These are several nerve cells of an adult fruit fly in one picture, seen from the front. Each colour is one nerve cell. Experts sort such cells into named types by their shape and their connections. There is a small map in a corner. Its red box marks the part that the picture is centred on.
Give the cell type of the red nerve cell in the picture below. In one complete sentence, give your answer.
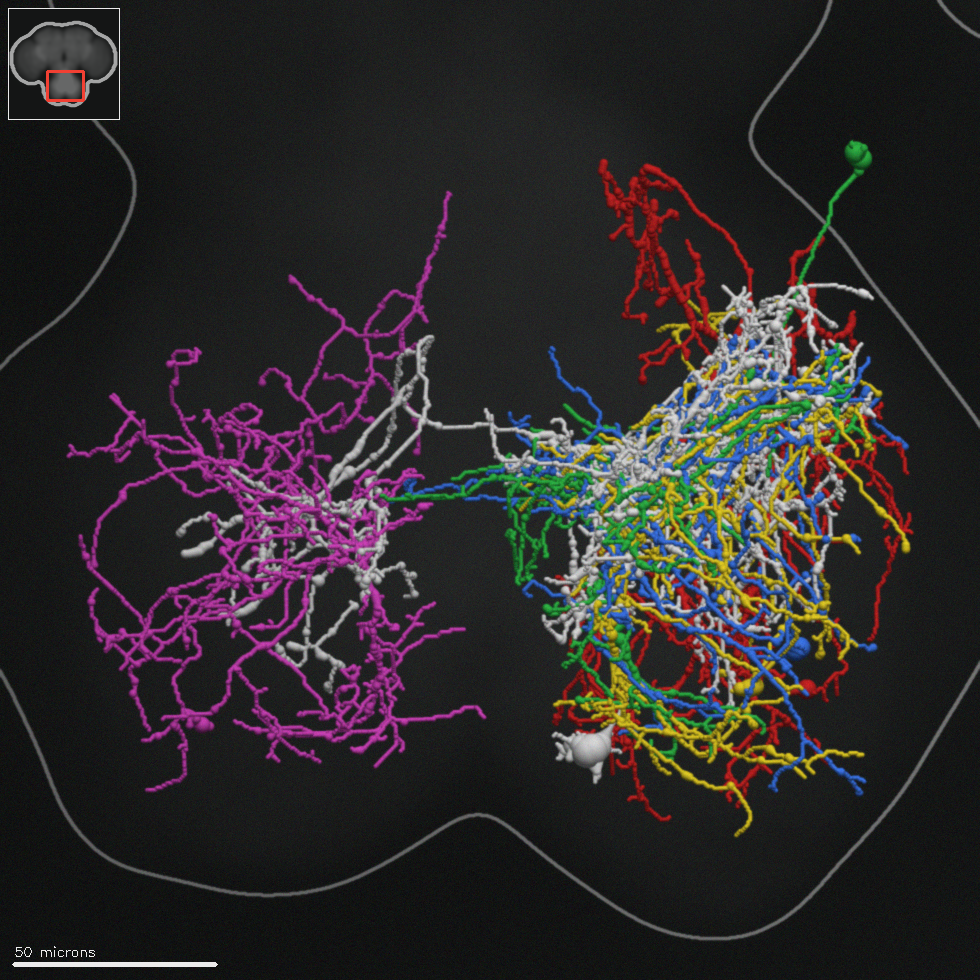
By its cell type, the nerve cell is IN12A011.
